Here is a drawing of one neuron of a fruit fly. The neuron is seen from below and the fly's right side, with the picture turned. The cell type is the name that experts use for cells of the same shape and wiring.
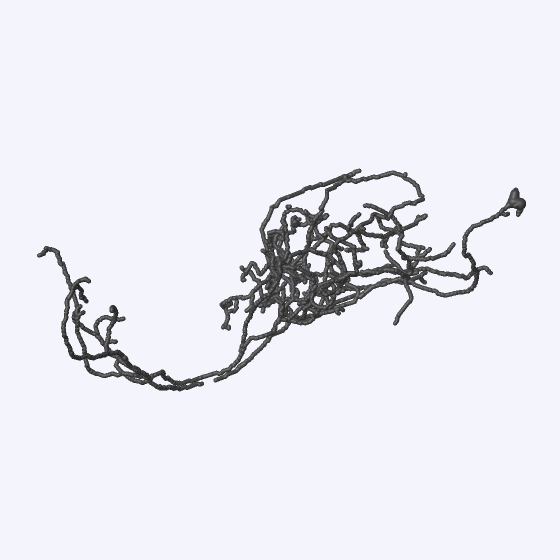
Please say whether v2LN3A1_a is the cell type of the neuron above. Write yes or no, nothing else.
yes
